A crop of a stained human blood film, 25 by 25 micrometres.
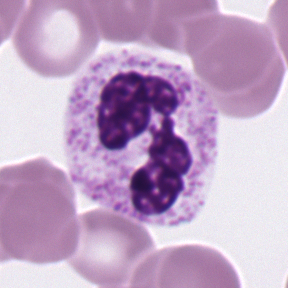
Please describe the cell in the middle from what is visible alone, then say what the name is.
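Fine lilac granules fill the cytoplasm, in which no vacuoles are present. Nuclear chromatin is dark purple with coarse clumping, and no nucleoli are visible. This is a segmented neutrophil.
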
